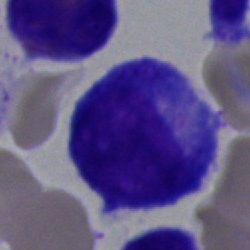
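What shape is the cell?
Round to slightly oval, with a smooth margin.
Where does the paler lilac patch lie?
In the upper right part of the cell.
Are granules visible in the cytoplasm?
No distinct granules are visible; the picture is slightly out of focus, which blurs fine nuclear detail.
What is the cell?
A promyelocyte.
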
